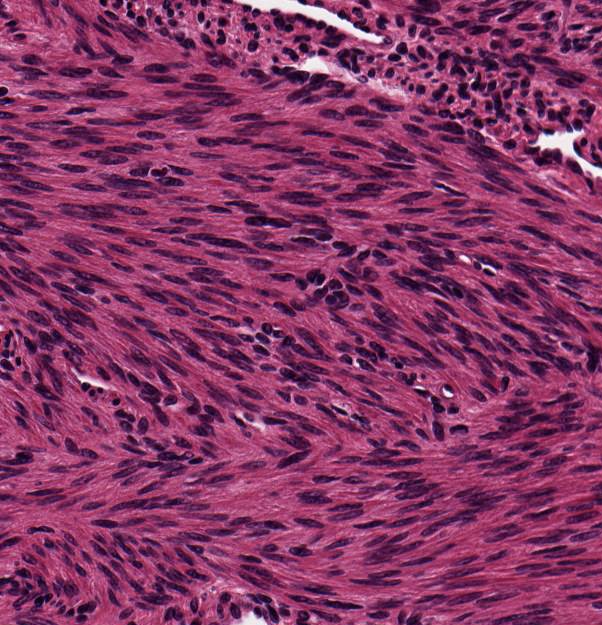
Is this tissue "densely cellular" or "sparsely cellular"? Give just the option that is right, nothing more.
Densely cellular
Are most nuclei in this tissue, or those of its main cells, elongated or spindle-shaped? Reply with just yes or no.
Yes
